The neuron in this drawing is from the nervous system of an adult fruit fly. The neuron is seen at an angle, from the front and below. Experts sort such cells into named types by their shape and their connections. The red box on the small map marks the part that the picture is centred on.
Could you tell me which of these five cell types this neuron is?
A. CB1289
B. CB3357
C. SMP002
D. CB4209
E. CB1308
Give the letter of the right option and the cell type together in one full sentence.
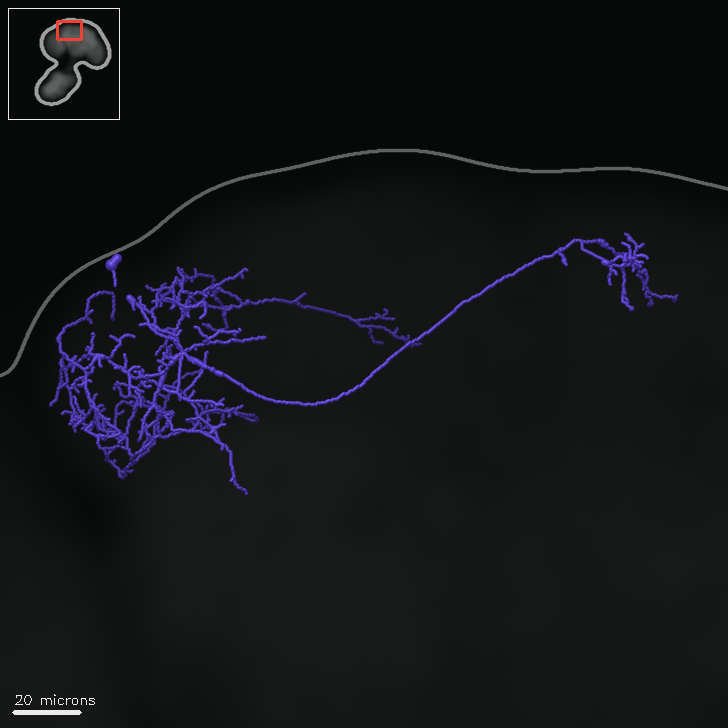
The neuron is an instance of CB4209, the cell type listed under option D.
